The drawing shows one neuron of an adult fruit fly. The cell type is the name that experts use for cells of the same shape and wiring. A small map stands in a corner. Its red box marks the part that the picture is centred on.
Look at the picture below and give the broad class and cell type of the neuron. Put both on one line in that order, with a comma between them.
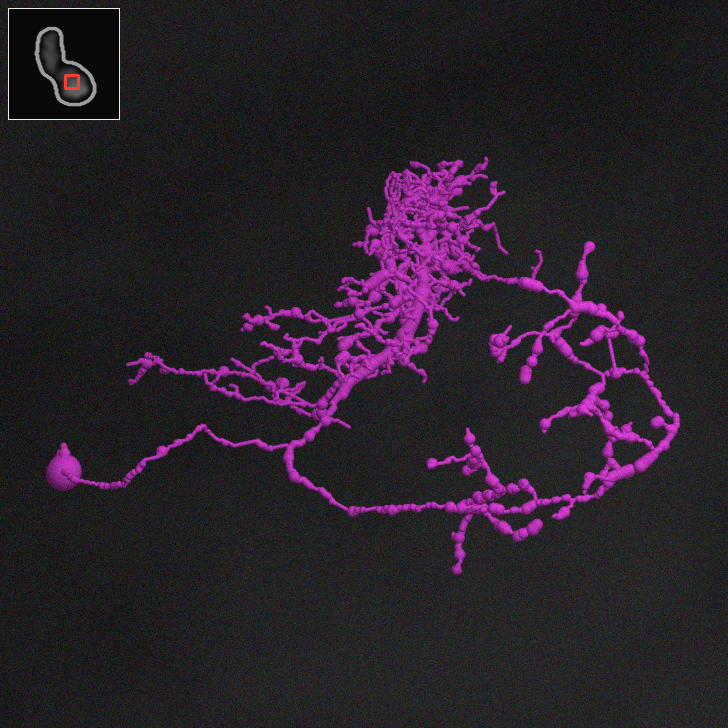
central-brain intrinsic neuron, PVLP139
